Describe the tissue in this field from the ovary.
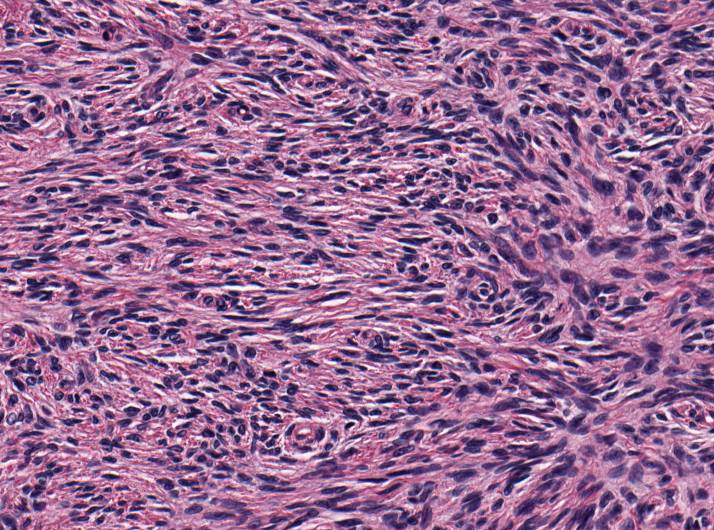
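Densely packed spindle cells, arranged in interlacing fascicles, make up the whole field. Their nuclei are elongated, dark-staining and tapered at the ends. The cells sit in a pink fibrillary stroma, and their borders are indistinct. Compared with the left part, the right part of the field is more crowded and its nuclei darker.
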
